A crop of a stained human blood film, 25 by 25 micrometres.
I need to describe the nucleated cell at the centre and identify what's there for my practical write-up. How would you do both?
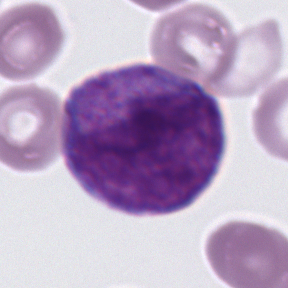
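Start with the outline: it is round and smooth, and the surface shows no projections. The cell is about 14 micrometres across. Now look at the chromatin, which is finely stippled rather than coarsely clumped. No vacuoles are seen anywhere in the cell. What we have here is an atypical promyelocyte.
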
